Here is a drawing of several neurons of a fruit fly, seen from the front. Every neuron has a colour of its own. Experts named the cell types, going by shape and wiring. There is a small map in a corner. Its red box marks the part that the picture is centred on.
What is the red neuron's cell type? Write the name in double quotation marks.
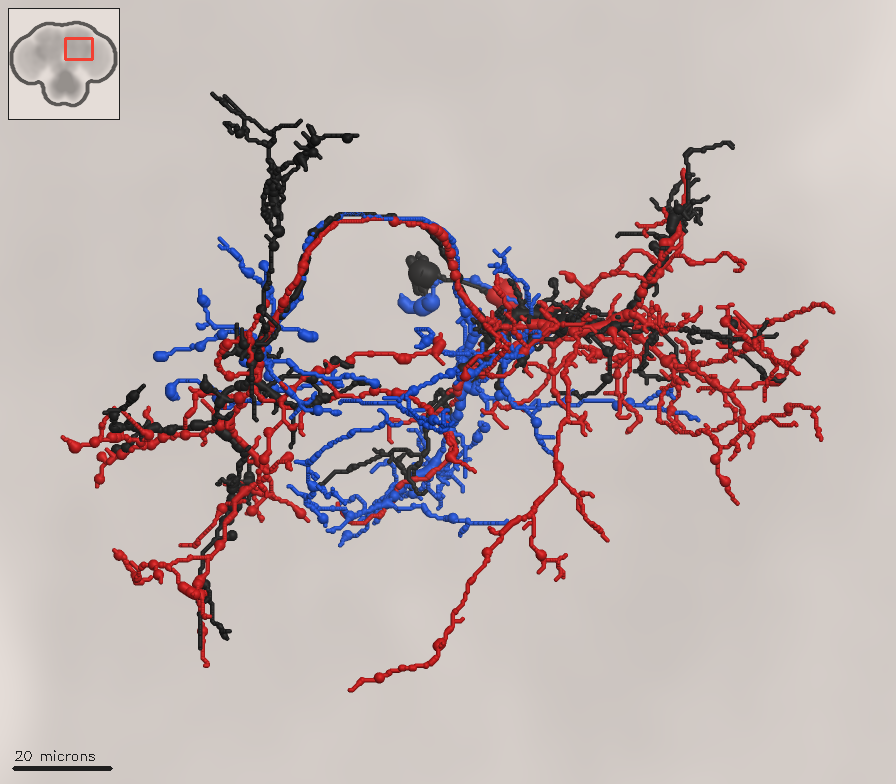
"PVLP214m"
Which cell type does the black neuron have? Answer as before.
"PVLP207m"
